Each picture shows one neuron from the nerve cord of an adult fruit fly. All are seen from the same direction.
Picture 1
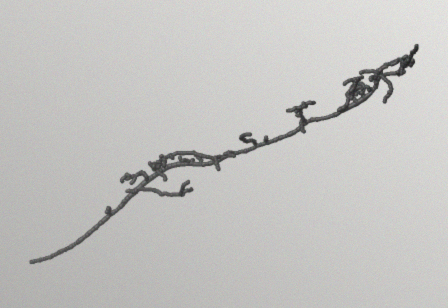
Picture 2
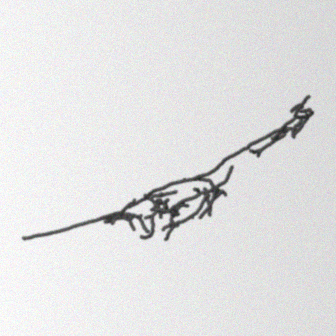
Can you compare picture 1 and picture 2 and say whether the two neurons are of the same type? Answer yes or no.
no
